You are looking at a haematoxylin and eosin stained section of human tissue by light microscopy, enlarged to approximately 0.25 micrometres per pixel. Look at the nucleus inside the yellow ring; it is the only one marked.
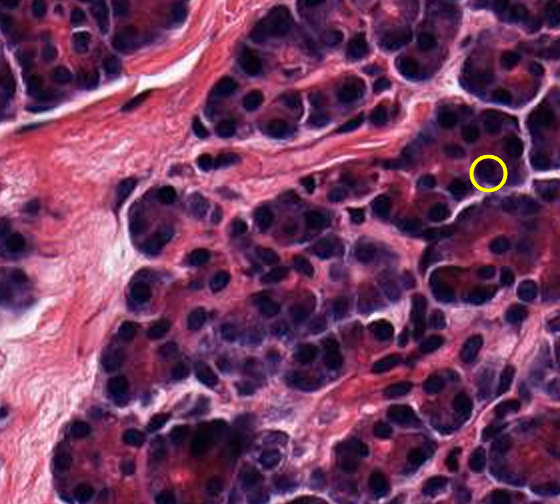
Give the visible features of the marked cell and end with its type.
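Its nucleus is round, dark and evenly stained, about the same size as the nuclei around it. Its cytoplasm is purplish-red, and its boundaries with neighbouring cells cannot be made out. It lies among crowded cells in a rounded cluster, near a thin pale cleft that separates this cluster from the next. The marked nucleus belongs to a pancreatic acinar cell.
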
